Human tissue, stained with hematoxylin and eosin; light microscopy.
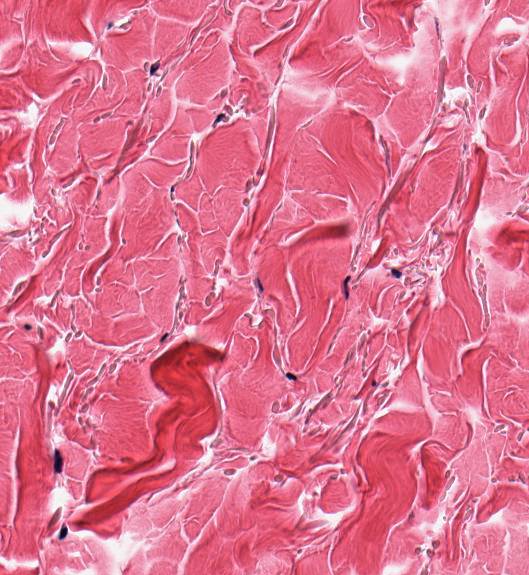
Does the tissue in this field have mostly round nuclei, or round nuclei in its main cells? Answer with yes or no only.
No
